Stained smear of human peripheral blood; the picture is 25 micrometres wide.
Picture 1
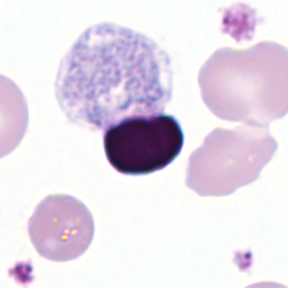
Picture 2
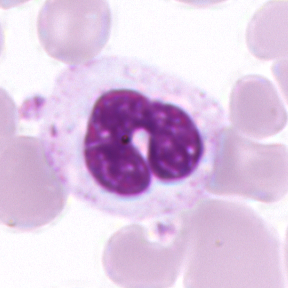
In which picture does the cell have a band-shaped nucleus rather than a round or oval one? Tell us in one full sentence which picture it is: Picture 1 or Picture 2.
It is in picture 2 that the nucleus forms a horseshoe, C, U or S shape without lobes.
